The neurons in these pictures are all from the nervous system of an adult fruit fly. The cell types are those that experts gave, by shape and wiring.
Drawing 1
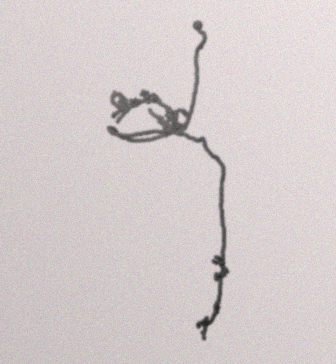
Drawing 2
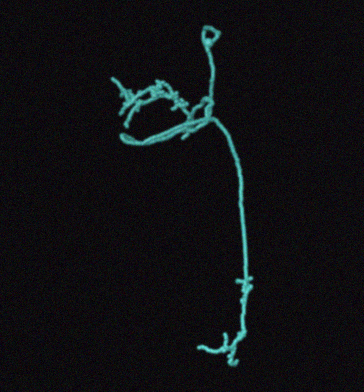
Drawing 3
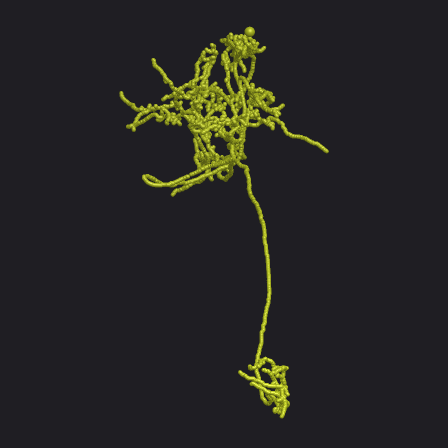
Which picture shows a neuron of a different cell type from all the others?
3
